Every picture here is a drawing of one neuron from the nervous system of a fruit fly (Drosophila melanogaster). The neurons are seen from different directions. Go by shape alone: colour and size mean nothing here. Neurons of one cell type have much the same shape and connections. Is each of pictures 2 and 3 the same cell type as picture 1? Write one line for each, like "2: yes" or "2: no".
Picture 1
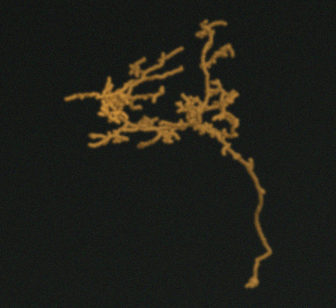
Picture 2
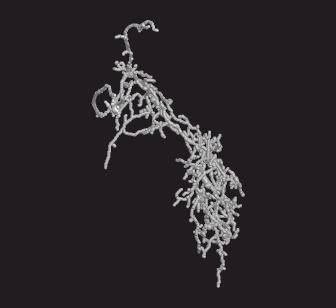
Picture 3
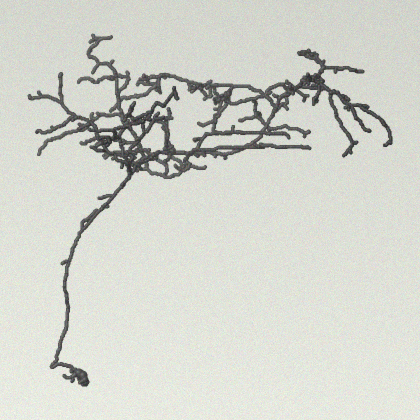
2: no
3: yes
